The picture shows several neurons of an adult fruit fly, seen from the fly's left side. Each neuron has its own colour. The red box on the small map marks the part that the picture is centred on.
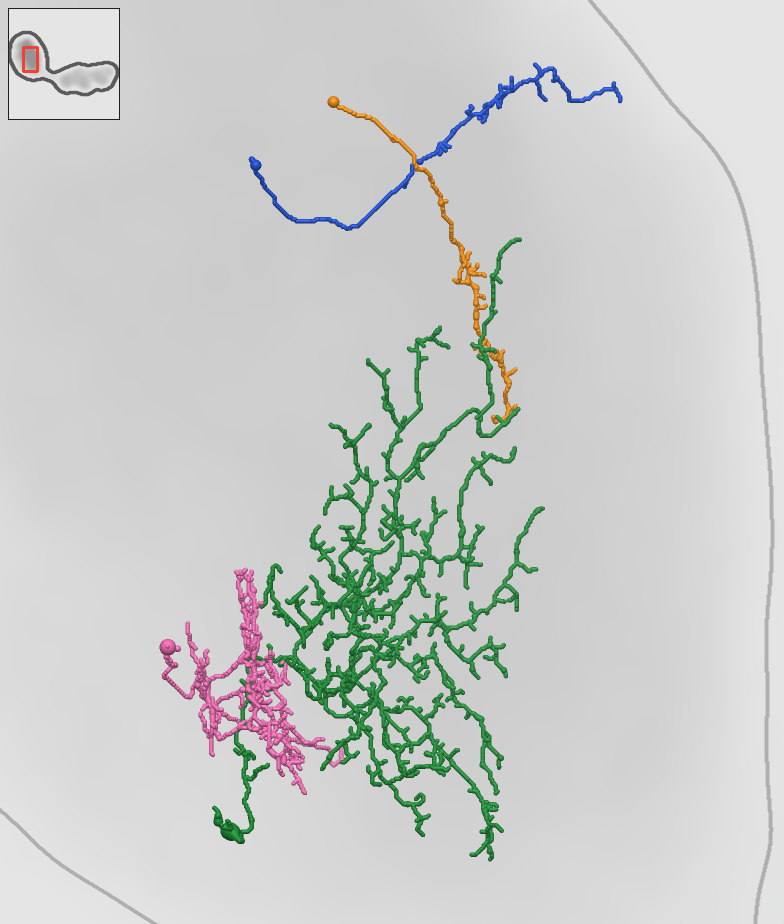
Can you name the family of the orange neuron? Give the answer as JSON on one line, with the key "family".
{"family": "Dm"}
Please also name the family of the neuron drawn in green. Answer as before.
{"family": "Dm"}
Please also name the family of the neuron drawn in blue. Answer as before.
{"family": "Dm"}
